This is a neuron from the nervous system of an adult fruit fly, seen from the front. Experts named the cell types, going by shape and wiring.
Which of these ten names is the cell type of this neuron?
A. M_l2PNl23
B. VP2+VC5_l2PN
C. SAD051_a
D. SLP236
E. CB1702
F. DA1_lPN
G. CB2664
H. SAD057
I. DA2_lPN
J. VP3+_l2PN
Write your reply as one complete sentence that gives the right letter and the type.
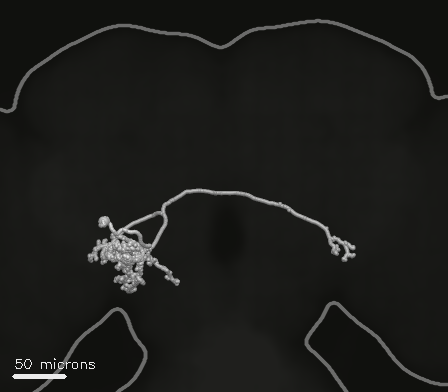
In cell type, the neuron corresponds to option C, SAD051_a.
